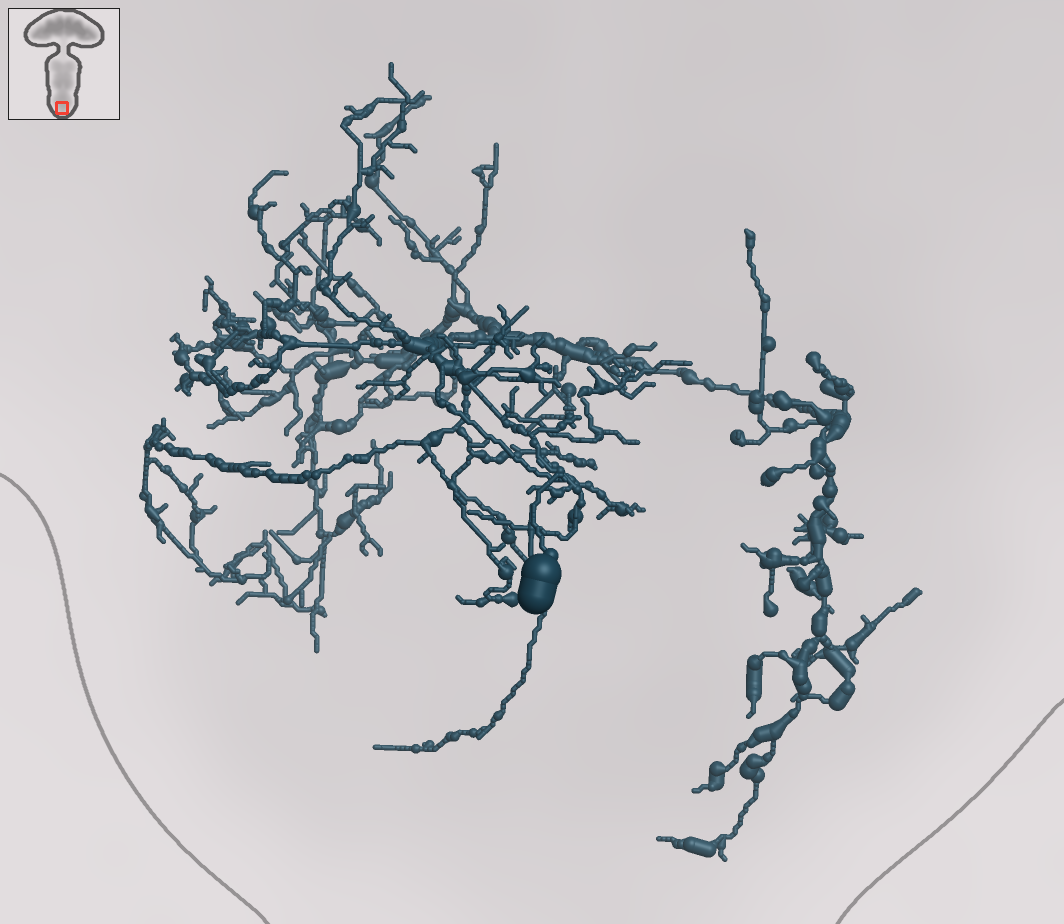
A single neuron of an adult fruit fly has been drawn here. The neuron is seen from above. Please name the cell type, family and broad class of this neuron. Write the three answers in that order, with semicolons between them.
IN19B068; hemilineage 19B; nerve-cord intrinsic neuron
